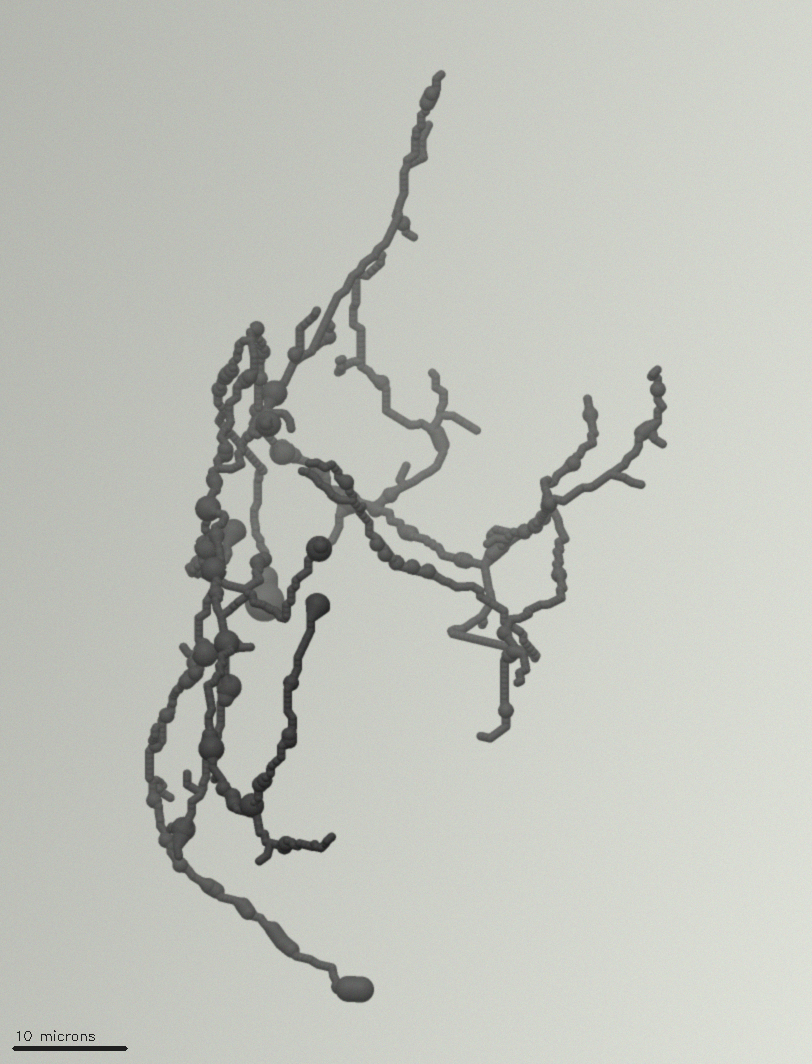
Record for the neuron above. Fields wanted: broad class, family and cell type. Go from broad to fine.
optic-lobe intrinsic neuron; Li; Li35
